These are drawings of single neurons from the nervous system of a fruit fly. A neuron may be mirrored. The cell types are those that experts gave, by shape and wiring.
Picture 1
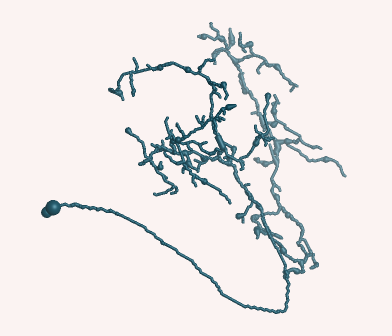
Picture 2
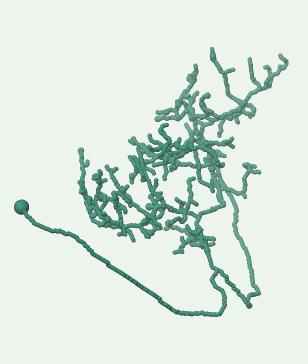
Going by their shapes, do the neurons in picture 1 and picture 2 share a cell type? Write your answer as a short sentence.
They are of different cell types.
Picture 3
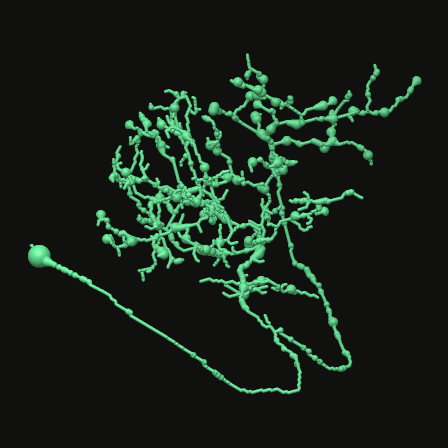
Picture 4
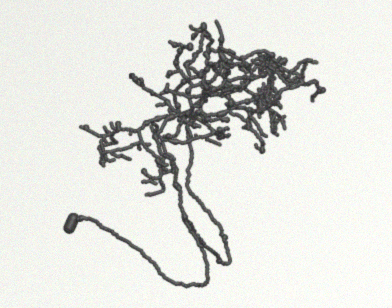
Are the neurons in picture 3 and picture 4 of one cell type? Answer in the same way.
They are of different cell types.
